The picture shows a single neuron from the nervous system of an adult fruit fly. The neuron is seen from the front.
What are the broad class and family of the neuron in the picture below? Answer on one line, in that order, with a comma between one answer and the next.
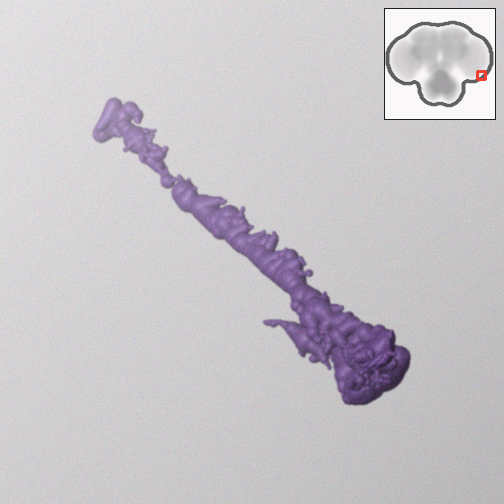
photoreceptor or other optic-lobe sensory neuron, class visual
